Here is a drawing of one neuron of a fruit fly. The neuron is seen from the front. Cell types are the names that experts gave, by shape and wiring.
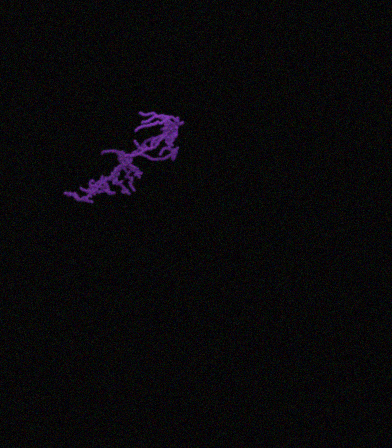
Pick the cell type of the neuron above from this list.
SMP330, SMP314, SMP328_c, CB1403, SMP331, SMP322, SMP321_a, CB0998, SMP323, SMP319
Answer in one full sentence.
This neuron is a cell of type SMP322.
